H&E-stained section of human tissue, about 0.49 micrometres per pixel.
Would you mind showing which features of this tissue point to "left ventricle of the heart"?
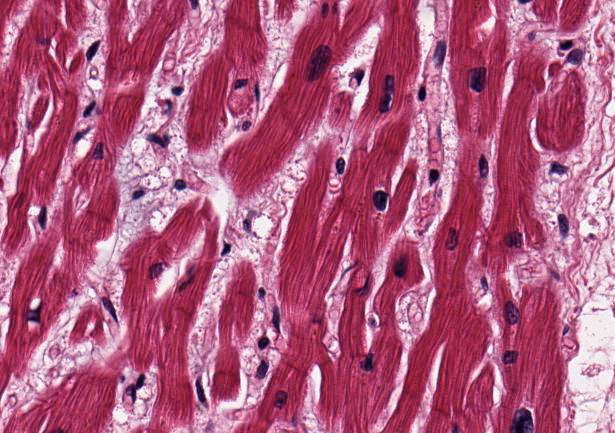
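Left ventricle of the heart fits first of all in the branching: several muscle fibres branch and join neighbouring fibres.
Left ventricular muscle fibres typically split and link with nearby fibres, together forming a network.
The nuclei also fit, each fibre having a single dark oval nucleus placed centrally.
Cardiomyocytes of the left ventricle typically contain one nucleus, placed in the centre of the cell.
The fibre cytoplasm is deeply eosinophilic.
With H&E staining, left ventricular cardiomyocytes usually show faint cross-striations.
The fine lines seen here, however, run along the length of the fibre rather than across it. Small dark nuclei are also scattered through the pale tissue between the fibres.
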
